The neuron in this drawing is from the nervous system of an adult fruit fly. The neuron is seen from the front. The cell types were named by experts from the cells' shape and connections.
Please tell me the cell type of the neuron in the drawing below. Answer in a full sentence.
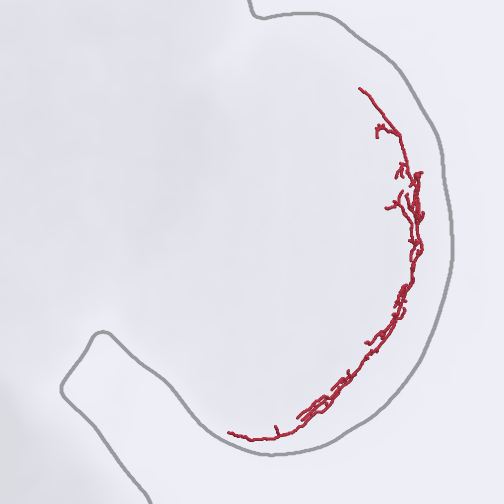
The cell type is Cm14.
